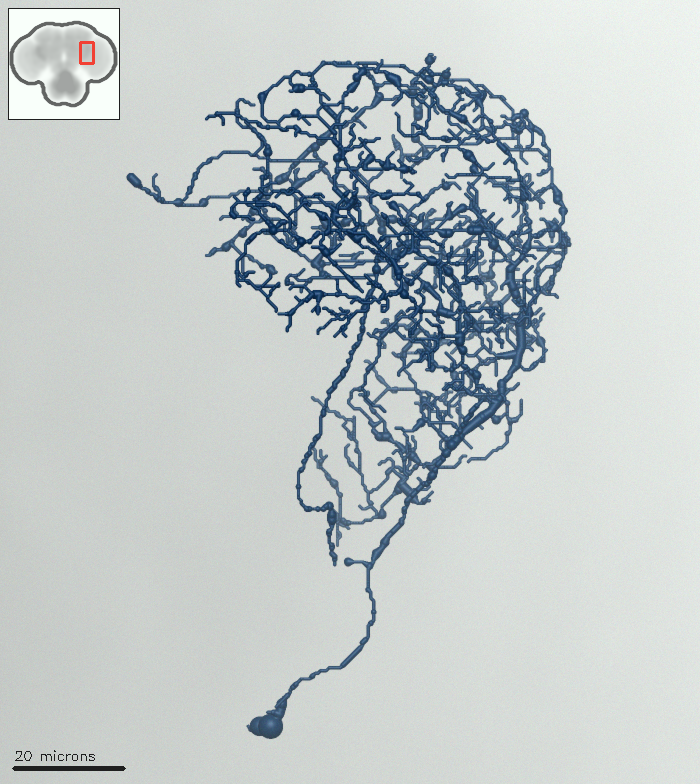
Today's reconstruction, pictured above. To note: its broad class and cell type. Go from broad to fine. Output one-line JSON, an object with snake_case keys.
{"broad_class": "central-brain intrinsic neuron", "cell_type": "AVLP600"}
